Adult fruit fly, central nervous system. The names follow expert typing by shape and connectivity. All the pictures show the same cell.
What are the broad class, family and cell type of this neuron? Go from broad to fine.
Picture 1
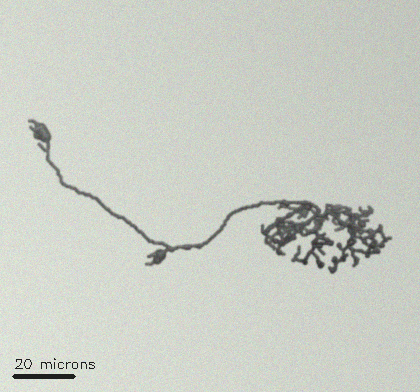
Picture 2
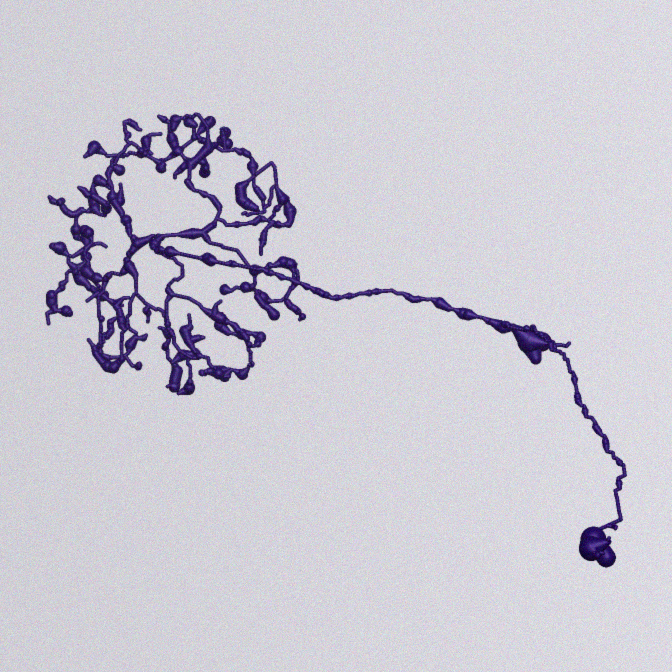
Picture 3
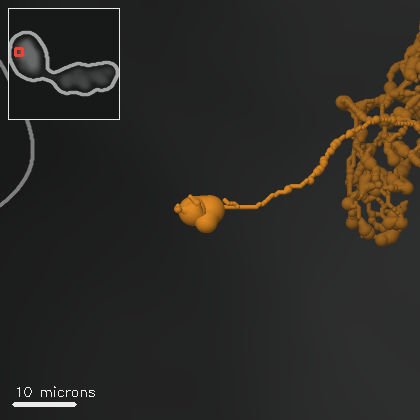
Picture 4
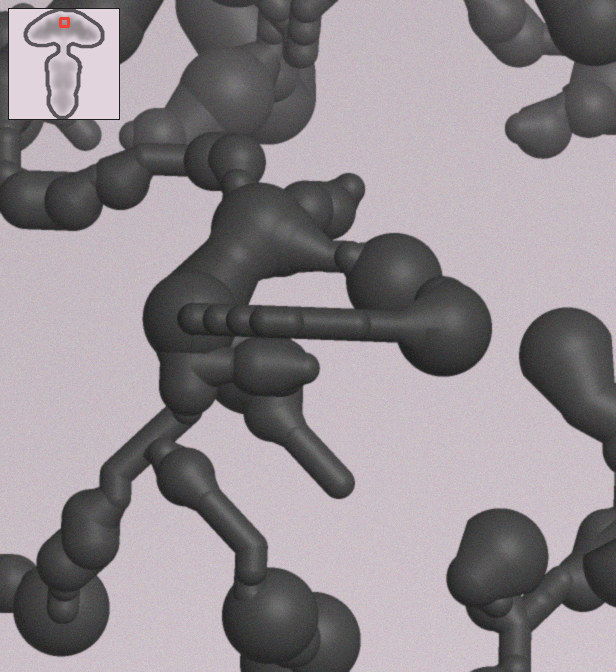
central-brain intrinsic neuron; hemilineage EBa1; ER3d_c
